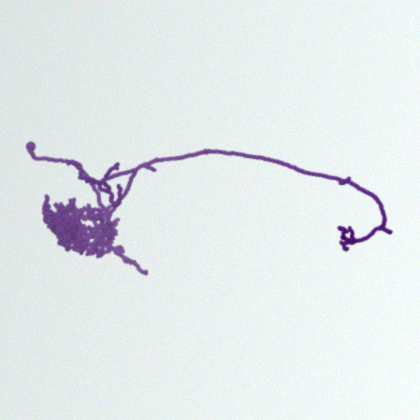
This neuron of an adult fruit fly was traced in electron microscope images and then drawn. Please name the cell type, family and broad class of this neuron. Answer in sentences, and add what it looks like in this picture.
Its cell type is AVLP263. The family is hemilineage VLPl&d1_lateral. Its broad class is central-brain intrinsic neuron. In this view it is more than twice as wide as it is tall.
